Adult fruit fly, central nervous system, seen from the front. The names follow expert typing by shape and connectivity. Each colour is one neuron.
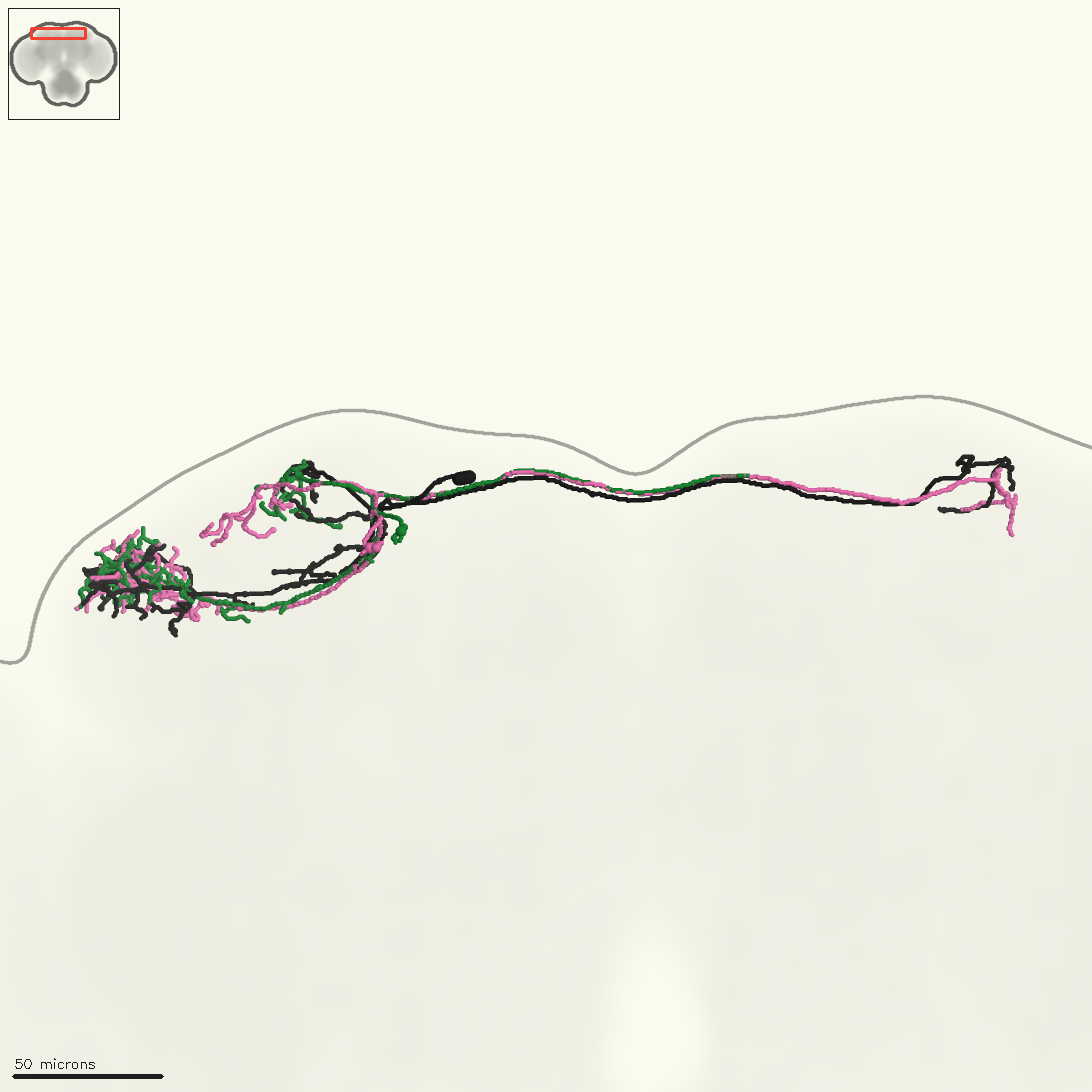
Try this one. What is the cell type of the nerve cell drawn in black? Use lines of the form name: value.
cell type: CB1033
